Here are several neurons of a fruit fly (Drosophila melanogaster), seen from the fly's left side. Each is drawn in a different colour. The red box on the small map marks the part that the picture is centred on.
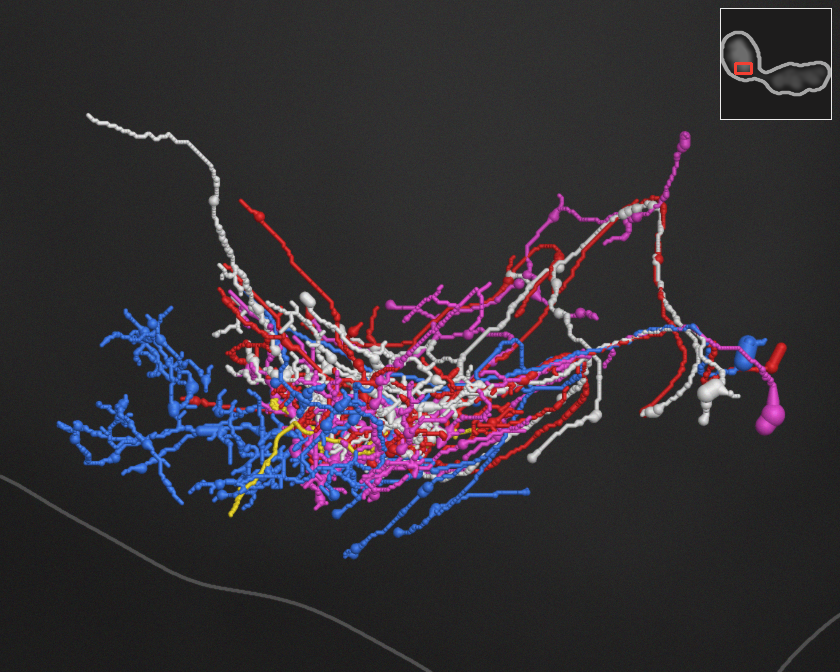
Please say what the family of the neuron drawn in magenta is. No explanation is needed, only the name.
hemilineage LB23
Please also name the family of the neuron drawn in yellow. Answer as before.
class mechanosensory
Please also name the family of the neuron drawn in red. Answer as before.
hemilineage LB23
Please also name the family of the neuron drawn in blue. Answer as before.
hemilineage LB23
